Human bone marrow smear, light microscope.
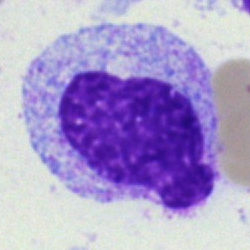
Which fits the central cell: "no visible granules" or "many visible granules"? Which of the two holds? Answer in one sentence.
Many granules can be seen in the cytoplasm of the cell.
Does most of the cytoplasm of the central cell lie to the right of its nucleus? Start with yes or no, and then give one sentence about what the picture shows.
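No. The nucleus reaches nearly to the lower right edge of the cell, leaving a wider band of cytoplasm at the upper left.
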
